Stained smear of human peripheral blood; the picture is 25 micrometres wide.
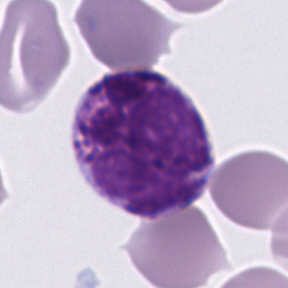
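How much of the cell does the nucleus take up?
Most of it; only a narrow rim of cytoplasm is left, and that rim is pale lilac.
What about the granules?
Coarse and dark purple, scattered across the cell and over the nucleus, most crowded along the left edge.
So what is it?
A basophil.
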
